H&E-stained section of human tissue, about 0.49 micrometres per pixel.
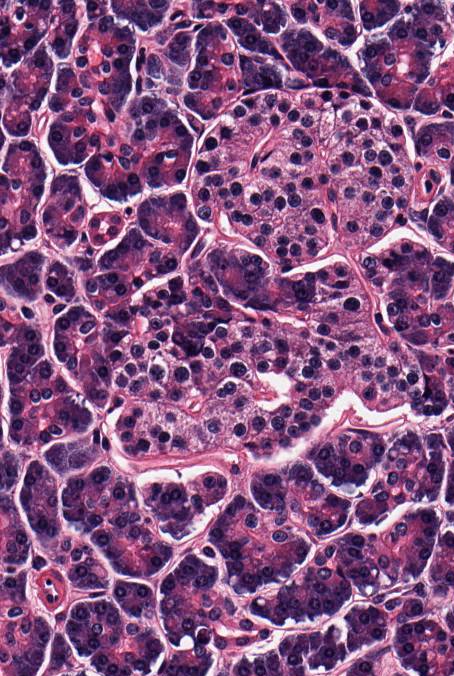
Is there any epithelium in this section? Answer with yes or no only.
Yes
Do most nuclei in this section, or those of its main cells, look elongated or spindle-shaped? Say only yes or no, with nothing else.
No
